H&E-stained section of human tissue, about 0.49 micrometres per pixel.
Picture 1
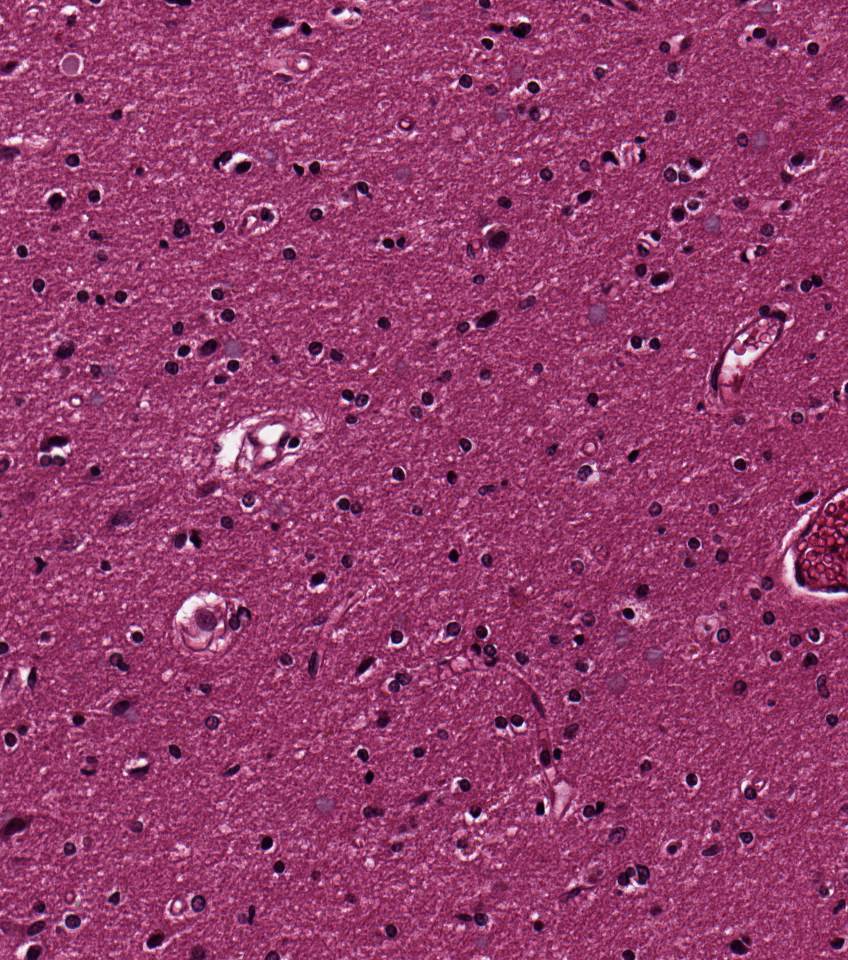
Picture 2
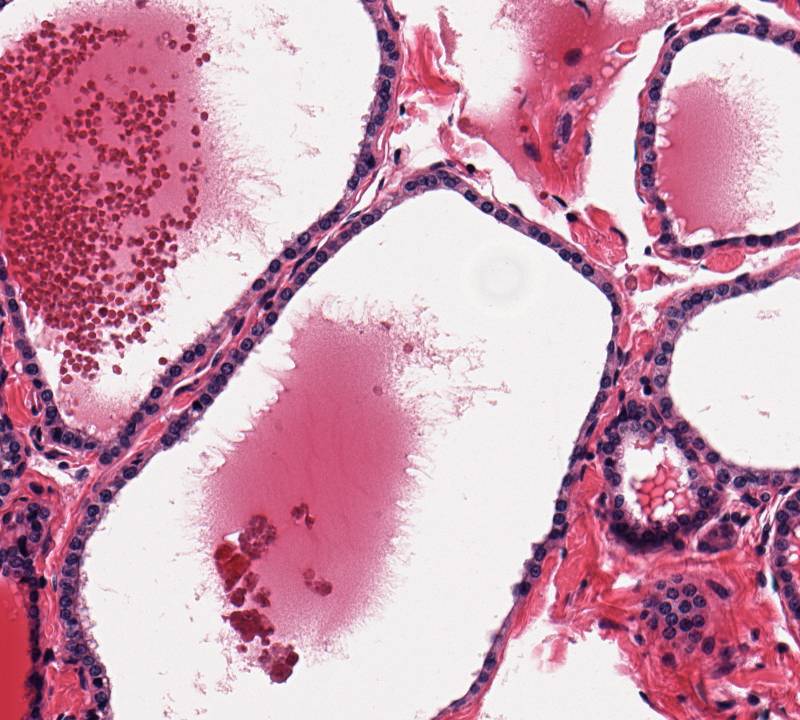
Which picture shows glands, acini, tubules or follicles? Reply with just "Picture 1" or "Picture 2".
Picture 2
